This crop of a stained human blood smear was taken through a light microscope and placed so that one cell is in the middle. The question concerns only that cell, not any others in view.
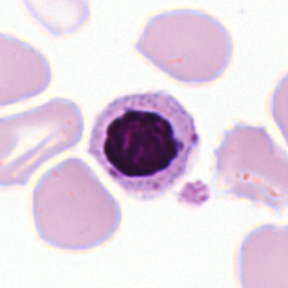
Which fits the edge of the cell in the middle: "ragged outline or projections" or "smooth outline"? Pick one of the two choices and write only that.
Ragged outline or projections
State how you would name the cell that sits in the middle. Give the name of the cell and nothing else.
normoblast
